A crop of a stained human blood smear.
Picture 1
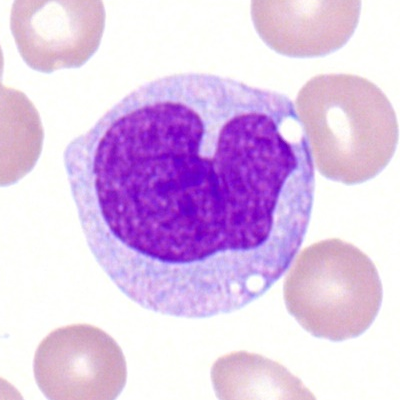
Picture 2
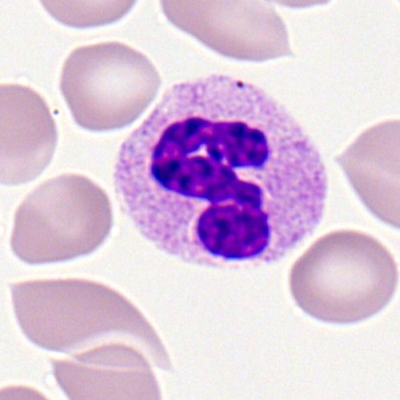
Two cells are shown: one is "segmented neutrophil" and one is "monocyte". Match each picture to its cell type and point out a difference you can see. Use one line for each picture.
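Picture 1 – monocyte. A few small clear vacuoles lie near the right edge of the cytoplasm.
Picture 2 – segmented neutrophil. No vacuoles are seen in the cytoplasm.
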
